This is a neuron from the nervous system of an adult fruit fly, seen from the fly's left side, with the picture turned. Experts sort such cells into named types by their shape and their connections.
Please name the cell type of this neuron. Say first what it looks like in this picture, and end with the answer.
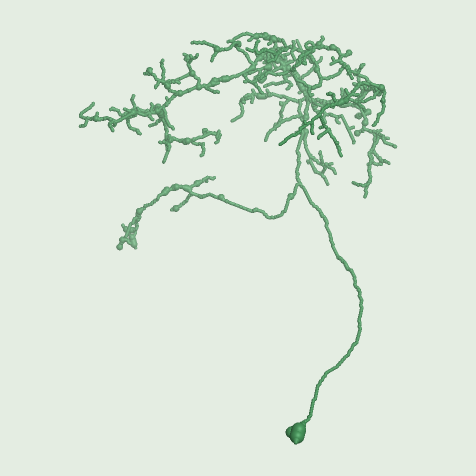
The picture shows dozens of branch ends. As drawn here it is taller than it is wide. Its broad class is nerve-cord intrinsic neuron. It is of cell type IN13B067.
